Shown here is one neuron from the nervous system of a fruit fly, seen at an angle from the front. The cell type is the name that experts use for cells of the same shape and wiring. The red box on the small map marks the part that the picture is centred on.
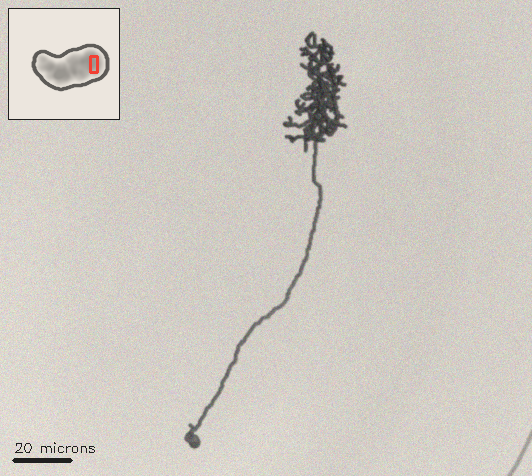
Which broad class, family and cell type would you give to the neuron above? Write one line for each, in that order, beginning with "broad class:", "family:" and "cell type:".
broad class: optic-lobe intrinsic neuron
family: LPi
cell type: LPi3a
